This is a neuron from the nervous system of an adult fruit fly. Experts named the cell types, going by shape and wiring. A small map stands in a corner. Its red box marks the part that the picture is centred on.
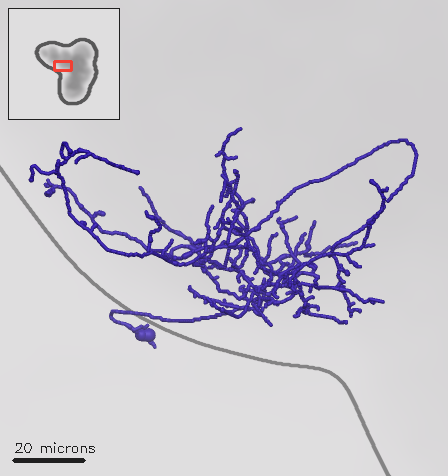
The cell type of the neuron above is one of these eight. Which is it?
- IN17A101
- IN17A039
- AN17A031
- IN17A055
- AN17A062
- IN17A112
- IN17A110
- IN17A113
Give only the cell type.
IN17A112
